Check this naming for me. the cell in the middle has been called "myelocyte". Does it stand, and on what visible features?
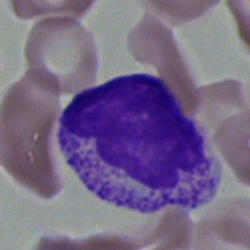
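Outline smooth, roughly oval. Nucleus large, filling more than half the cell. Chromatin dark purple and dense; no distinct nucleolus stands out. Just beneath the nucleus lies a pale zone of cytoplasm, poor in granules.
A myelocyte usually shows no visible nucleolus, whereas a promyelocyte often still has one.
The missing nucleolus therefore speaks for myelocyte and against promyelocyte.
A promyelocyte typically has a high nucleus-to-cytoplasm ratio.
The large nucleus agrees with that ratio, so it does not count against promyelocyte. Verdict: myelocyte fits.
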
